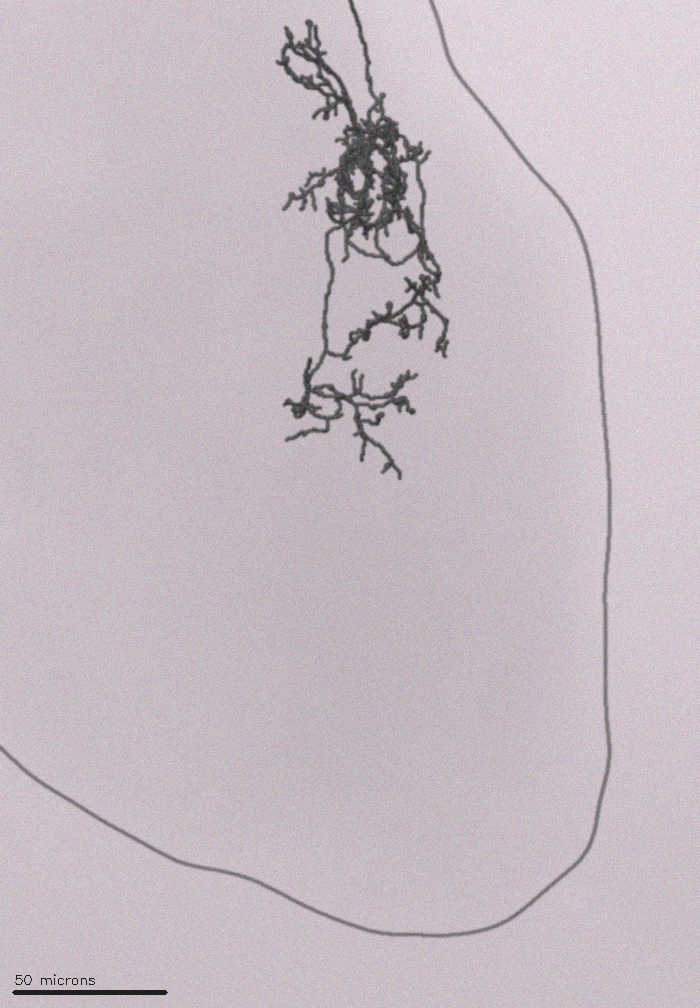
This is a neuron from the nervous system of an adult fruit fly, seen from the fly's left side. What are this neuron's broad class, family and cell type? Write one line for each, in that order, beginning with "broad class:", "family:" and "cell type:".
broad class: central-brain intrinsic neuron
family: hemilineage VPNp&v1_posterior
cell type: PLP149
